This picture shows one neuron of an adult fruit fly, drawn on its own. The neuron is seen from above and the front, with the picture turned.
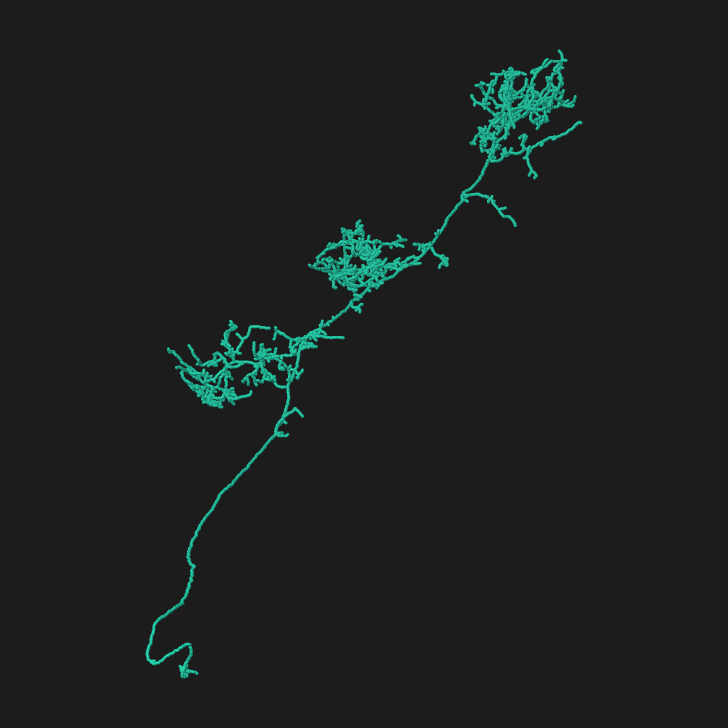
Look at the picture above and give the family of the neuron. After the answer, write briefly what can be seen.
The family is DNge. It is a descending neuron. Dozens of branch ends can be seen. In this view it is taller than it is wide.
